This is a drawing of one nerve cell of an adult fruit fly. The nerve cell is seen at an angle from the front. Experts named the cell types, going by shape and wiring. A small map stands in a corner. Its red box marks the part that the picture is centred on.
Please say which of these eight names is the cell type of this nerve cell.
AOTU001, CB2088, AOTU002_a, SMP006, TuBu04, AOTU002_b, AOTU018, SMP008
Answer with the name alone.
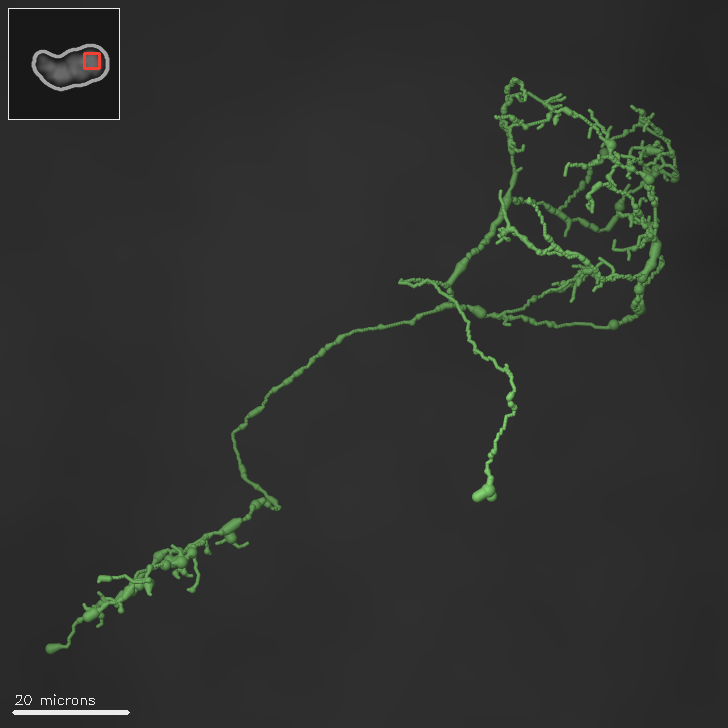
AOTU018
